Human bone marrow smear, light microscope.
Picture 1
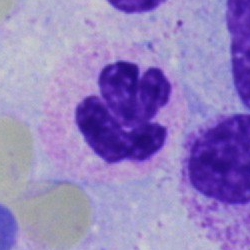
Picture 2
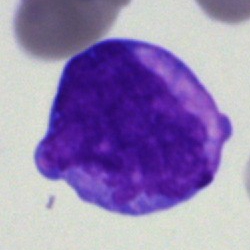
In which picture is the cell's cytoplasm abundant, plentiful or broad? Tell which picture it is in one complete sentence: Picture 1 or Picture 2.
The nucleus is surrounded by plenty of cytoplasm in picture 1.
